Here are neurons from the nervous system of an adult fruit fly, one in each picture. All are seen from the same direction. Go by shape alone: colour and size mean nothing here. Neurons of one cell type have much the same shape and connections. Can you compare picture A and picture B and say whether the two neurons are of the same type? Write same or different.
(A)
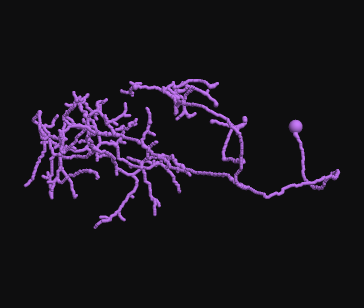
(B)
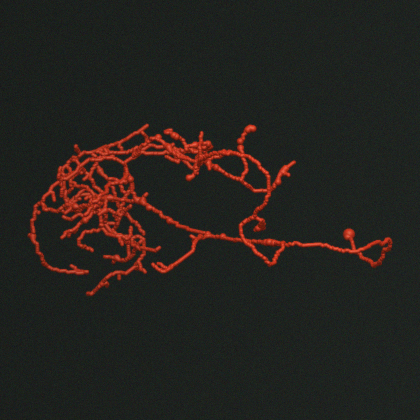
same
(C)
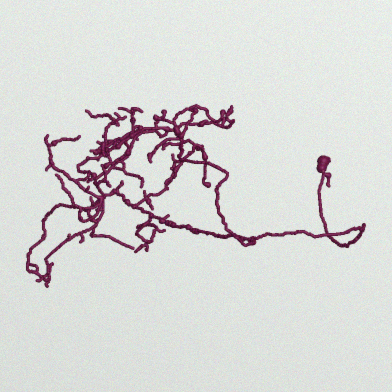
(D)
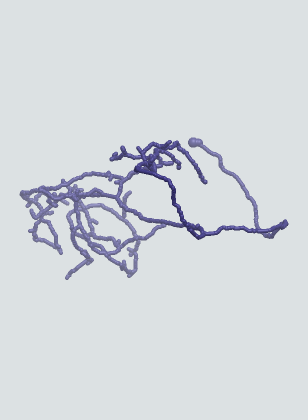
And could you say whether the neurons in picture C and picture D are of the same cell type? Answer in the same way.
same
